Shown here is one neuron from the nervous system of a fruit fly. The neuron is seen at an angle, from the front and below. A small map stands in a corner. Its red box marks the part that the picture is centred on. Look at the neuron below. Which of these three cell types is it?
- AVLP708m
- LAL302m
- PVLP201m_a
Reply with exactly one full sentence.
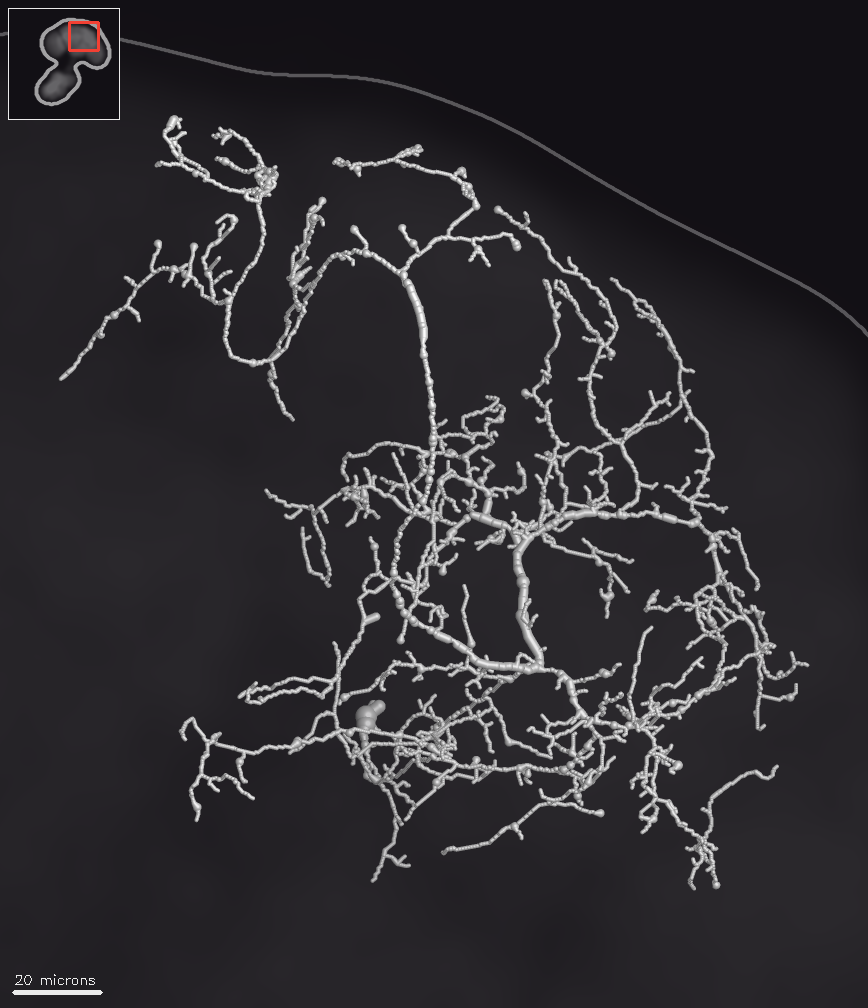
Classified by cell type, this neuron is AVLP708m.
